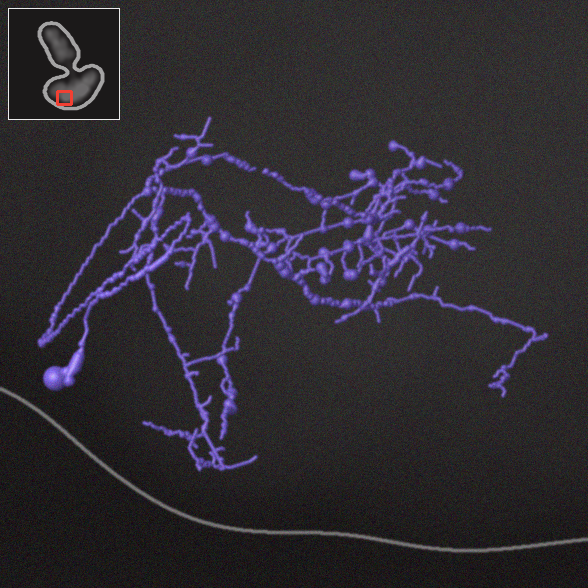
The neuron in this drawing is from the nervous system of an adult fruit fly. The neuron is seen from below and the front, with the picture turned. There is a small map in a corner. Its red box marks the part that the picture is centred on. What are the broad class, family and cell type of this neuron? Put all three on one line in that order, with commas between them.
central-brain intrinsic neuron, hemilineage SLPav2, CB1212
